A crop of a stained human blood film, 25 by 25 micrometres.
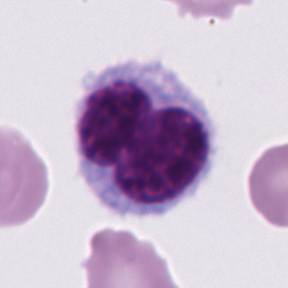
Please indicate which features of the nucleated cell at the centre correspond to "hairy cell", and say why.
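Hairy cell; cytoplasm pale greyish blue, which fits.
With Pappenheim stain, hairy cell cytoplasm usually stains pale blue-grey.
Border fuzzy and ragged rather than smooth.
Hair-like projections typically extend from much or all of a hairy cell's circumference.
Cytoplasm widest at lower left and top, only a thin rim on the right; nucleus about 12 by 9 micrometres, filling about 70% of cell area.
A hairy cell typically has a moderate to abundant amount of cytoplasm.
Cell about 13 micrometres across.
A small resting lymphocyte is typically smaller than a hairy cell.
Nuclear lobes: two, joined by a broad band, not a thin strand.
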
